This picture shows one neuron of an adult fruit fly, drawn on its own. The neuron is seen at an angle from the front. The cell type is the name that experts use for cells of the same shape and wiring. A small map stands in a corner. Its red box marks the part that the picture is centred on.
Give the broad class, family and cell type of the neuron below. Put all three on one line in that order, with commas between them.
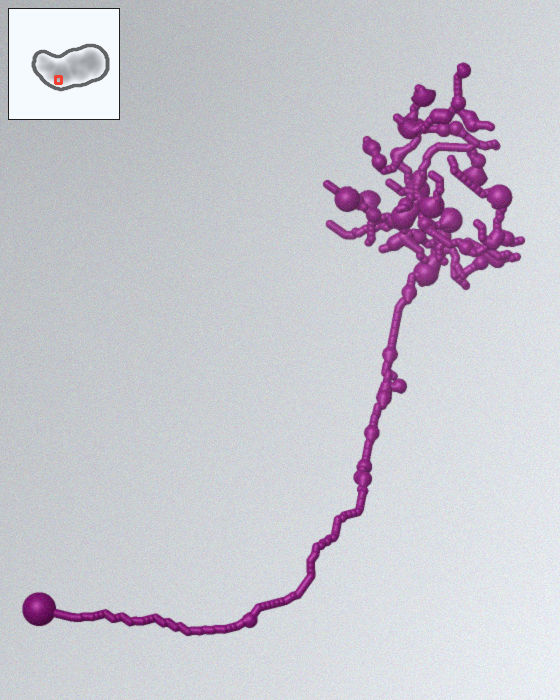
optic-lobe intrinsic neuron, Cm, Cm1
